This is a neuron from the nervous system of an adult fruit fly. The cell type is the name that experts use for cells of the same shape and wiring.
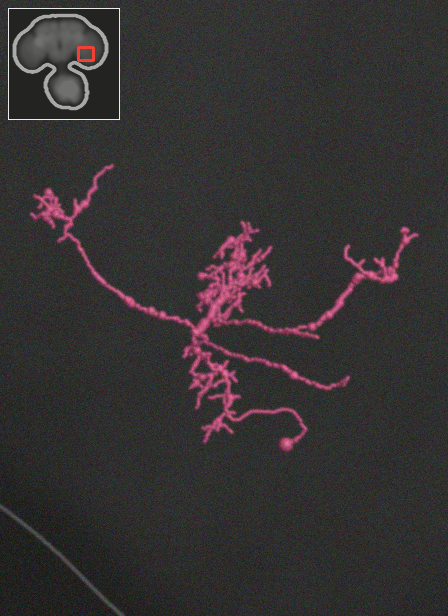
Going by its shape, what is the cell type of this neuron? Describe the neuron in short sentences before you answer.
Dozens of branch ends can be seen. In this view it is wider than it is tall. It is an optic-lobe intrinsic neuron. It is of cell type Y12.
